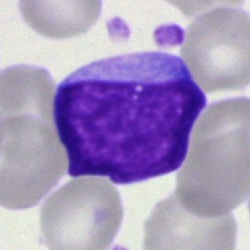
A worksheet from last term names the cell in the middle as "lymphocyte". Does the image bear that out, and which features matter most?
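Look first at the chromatin: dark purple, finely stippled and spread evenly across the nucleus.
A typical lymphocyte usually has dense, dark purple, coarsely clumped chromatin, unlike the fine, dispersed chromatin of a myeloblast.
So lymphocyte doesn't fit; this is a blast. The nucleus fills most of the cell and follows its angular outline.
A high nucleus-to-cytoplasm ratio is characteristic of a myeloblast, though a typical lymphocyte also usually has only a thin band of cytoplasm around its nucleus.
On that point, both names would fit. The pale lilac-blue cytoplasm lies mainly along the top and shows no granules. The outline is irregular and angular, with straight edges and corners.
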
